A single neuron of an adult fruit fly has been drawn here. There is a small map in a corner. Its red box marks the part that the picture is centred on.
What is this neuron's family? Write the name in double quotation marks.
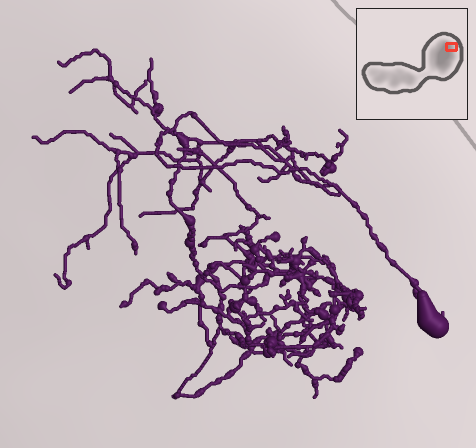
"class DAN"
